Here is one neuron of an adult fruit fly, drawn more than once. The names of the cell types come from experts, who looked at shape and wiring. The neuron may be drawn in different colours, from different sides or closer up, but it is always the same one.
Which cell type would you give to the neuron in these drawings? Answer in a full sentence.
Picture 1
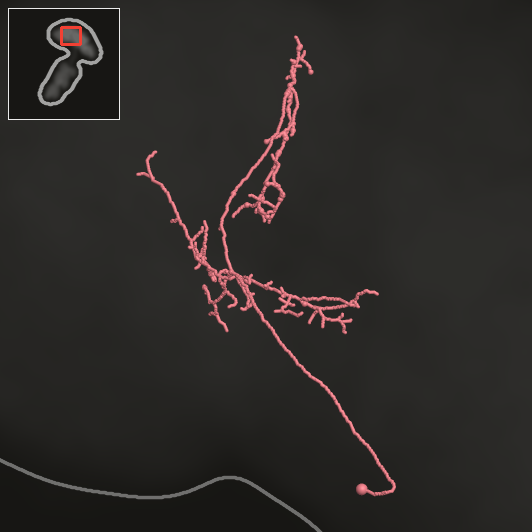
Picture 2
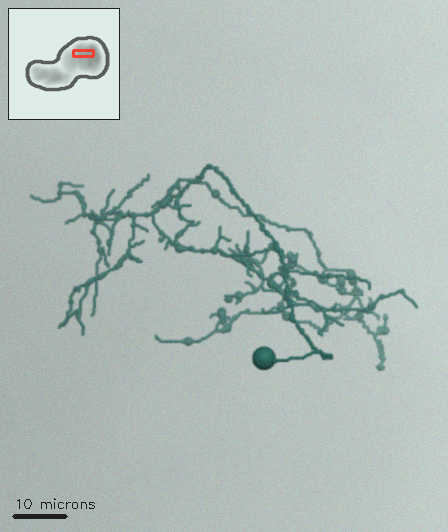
The cell type is CL348.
